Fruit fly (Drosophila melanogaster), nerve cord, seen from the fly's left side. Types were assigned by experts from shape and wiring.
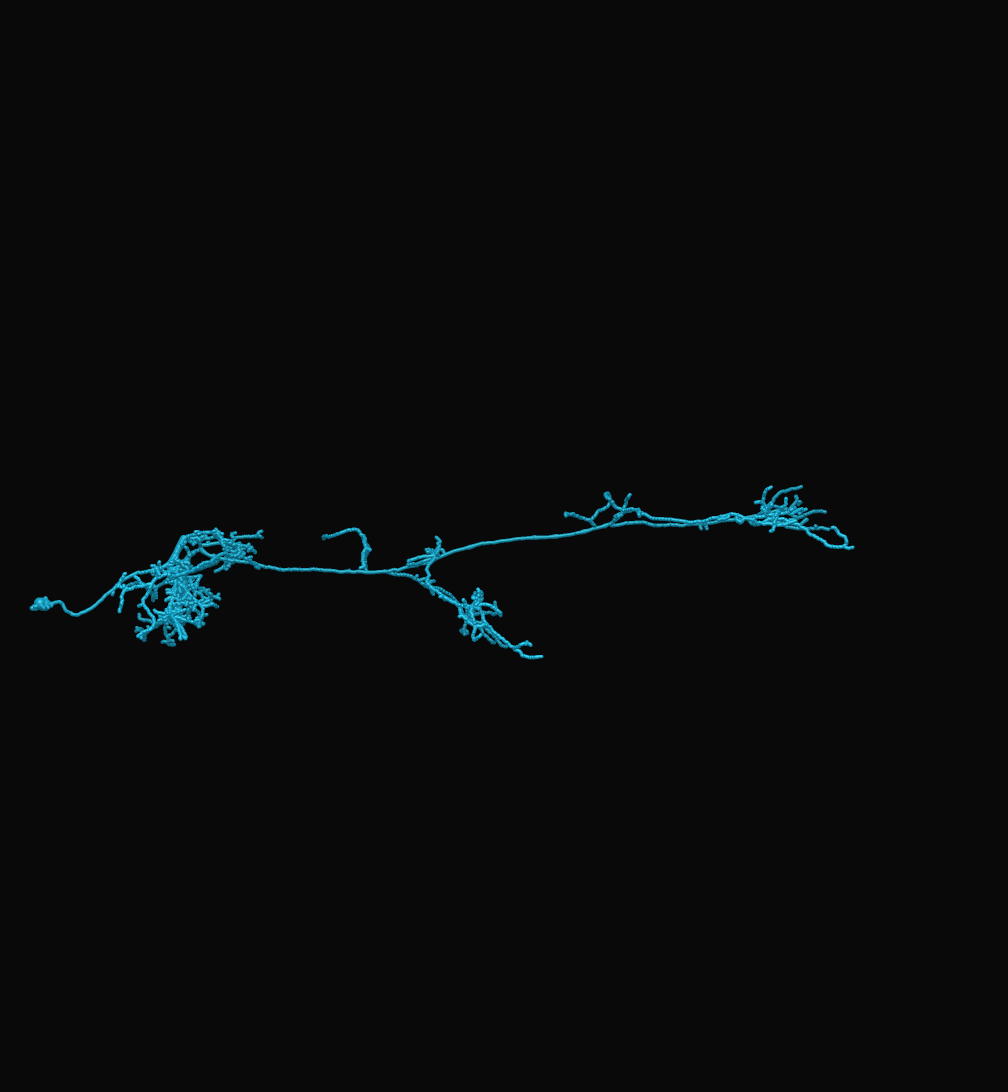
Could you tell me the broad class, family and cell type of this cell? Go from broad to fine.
nerve-cord intrinsic neuron; hemilineage 07B; IN07B002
